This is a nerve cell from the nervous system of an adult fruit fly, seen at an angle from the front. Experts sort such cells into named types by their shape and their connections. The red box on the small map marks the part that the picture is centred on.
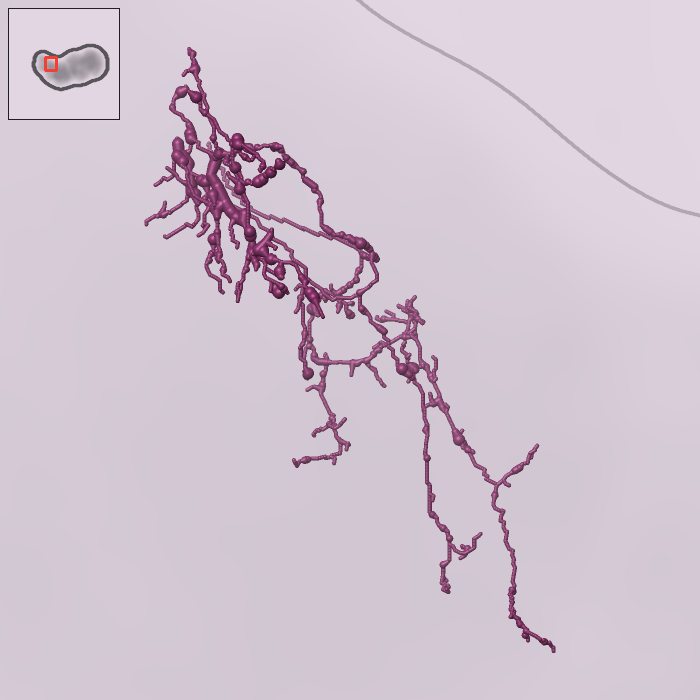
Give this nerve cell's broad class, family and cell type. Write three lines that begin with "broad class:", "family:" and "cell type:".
broad class: nerve-cord intrinsic neuron
family: hemilineage 06A
cell type: IN06A028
